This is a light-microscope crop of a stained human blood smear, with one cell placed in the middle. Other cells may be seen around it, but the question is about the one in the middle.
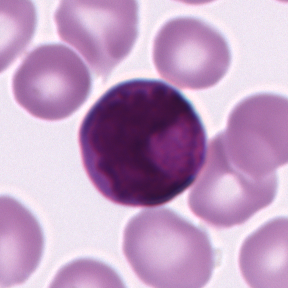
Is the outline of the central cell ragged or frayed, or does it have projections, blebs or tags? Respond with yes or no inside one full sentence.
No, a rough outline is not present, since the cell's edge is smooth.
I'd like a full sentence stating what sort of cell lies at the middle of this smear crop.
In the centre of this crop there is a myeloblast.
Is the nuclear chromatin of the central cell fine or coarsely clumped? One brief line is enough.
You can see that its chromatin is coarsely clumped.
